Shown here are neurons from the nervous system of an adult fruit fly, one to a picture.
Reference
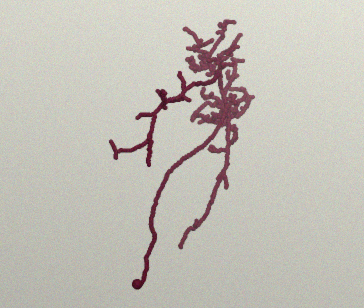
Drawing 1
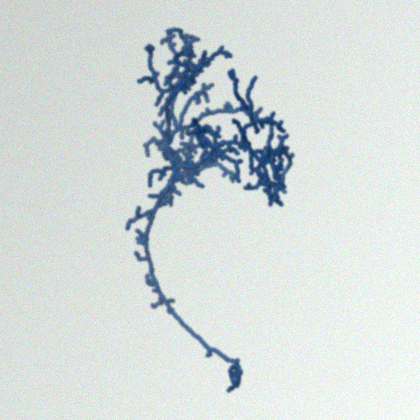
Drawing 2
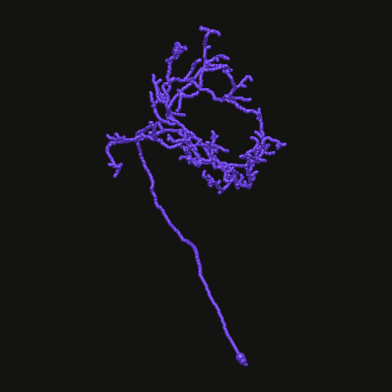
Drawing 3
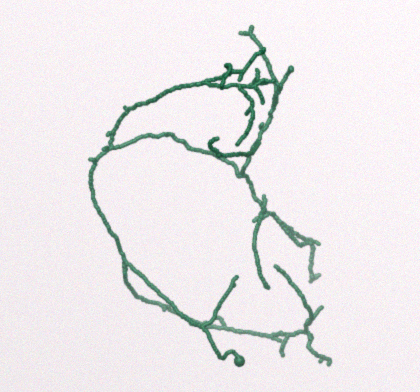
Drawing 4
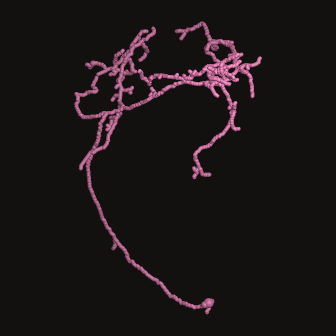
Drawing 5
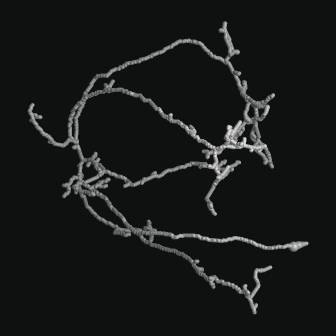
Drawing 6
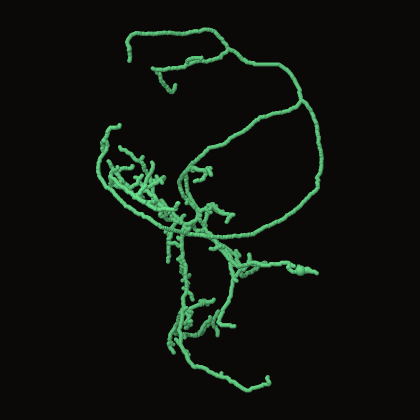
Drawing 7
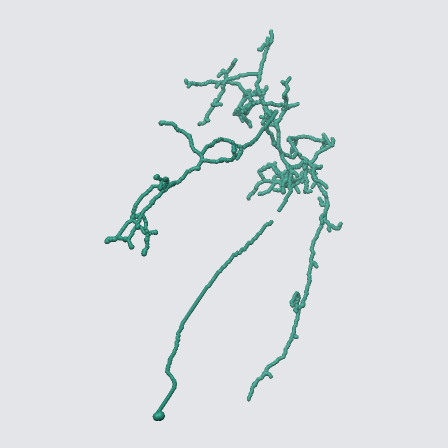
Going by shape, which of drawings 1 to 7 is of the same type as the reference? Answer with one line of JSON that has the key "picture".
{"picture": 7}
